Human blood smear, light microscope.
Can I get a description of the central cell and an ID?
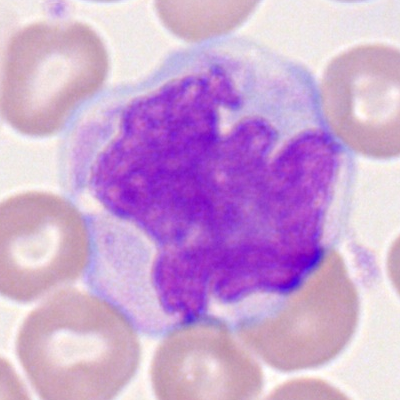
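Roughly round, the outline has a slightly irregular edge. A large, irregular nucleus shows several folds and notches along its edge. Pale grey-blue cytoplasm holds fine, faint pinkish-lilac granules scattered throughout. The central cell is a monocyte.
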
